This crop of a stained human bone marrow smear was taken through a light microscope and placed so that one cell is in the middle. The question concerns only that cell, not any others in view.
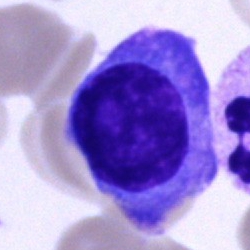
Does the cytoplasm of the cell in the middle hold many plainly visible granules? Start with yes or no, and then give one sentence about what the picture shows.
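No. The cytoplasm shows no distinct granules.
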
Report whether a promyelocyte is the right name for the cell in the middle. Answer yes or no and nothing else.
no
